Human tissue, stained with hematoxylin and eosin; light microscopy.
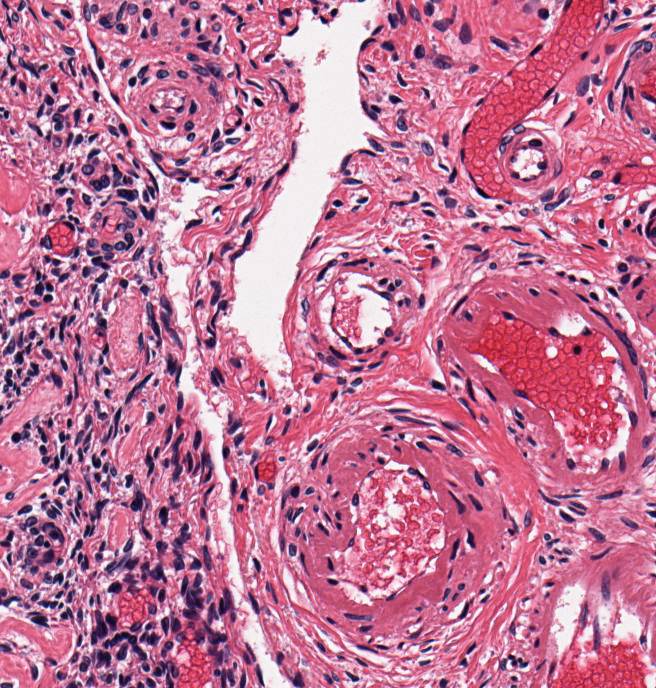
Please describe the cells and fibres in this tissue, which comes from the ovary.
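Vessels first: numerous thick-walled ones crowd the centre and right, several lumens tightly packed with red blood cells, most densely upper right. Between the right-hand vessels, pink fibrous stroma holds scattered elongated nuclei. Left side: many crowded dark-staining nuclei, small round and elongated.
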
